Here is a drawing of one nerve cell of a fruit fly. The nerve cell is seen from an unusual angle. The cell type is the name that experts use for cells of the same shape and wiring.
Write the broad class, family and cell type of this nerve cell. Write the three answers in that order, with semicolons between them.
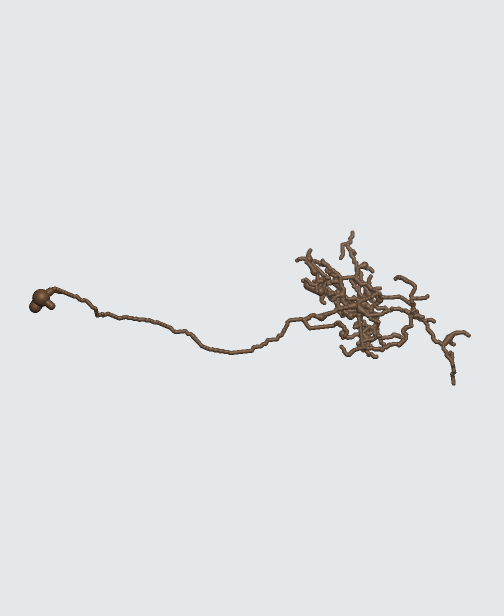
central-brain intrinsic neuron; hemilineage TRdl_a; PRW021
